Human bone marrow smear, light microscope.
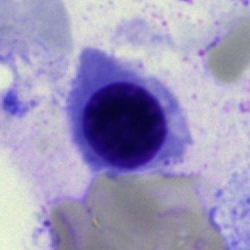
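Erythroblast in a stained bone marrow smear. Its outline is irregular and angular, coming to a point at the top. The very dense, dark purple chromatin is nearly uniform across the nucleus. A moderate rim of medium blue cytoplasm, widest above the nucleus, holds no vacuoles.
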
